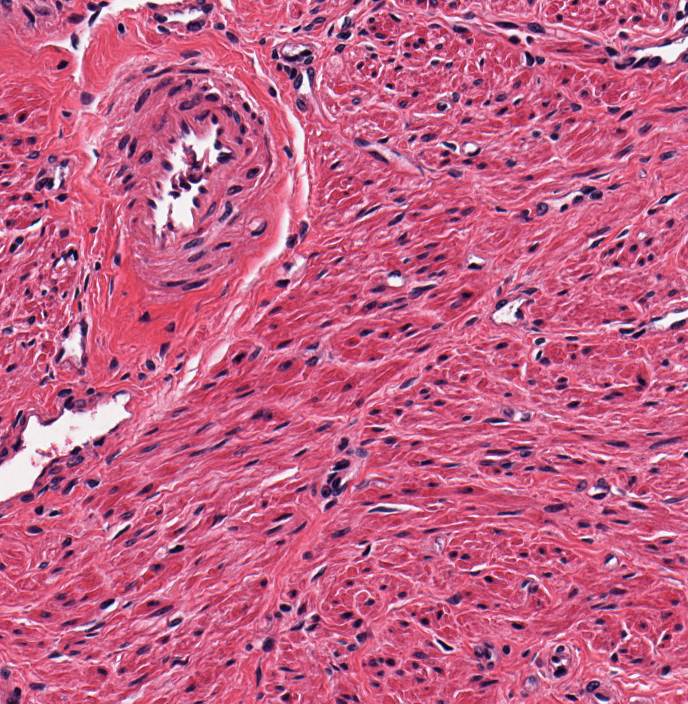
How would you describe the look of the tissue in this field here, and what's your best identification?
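Interlacing bundles of smooth muscle cells, running in different directions, fill this field. Where a bundle is cut lengthwise, its smooth muscle nuclei are elongated with blunt ends, and the nuclei are fairly uniform in size and shape throughout. In the upper left lies a thick-walled muscular vessel with a narrow, irregular lumen. The tissue is uterus other than the cervix.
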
